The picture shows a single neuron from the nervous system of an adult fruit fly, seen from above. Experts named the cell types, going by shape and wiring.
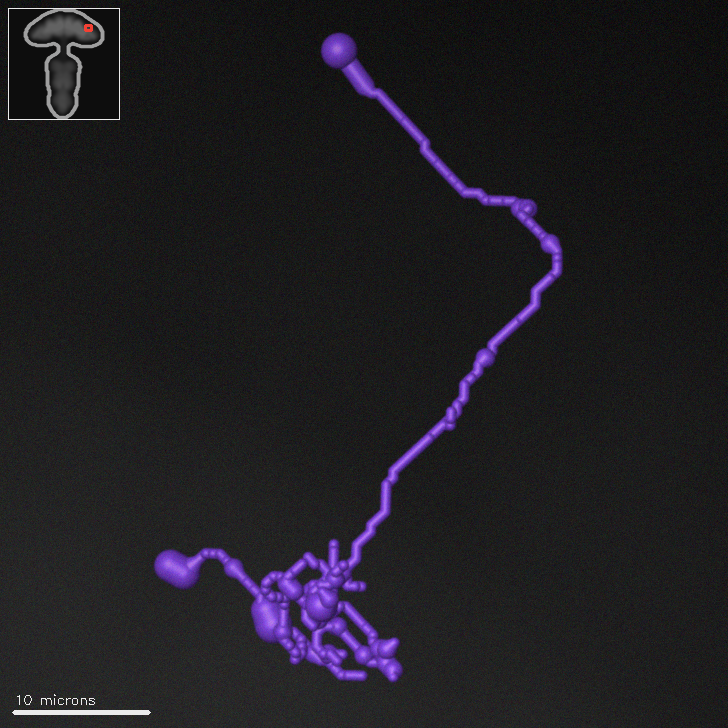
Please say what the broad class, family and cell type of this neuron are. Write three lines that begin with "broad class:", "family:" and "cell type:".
broad class: optic-lobe intrinsic neuron
family: Cm
cell type: Cm2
